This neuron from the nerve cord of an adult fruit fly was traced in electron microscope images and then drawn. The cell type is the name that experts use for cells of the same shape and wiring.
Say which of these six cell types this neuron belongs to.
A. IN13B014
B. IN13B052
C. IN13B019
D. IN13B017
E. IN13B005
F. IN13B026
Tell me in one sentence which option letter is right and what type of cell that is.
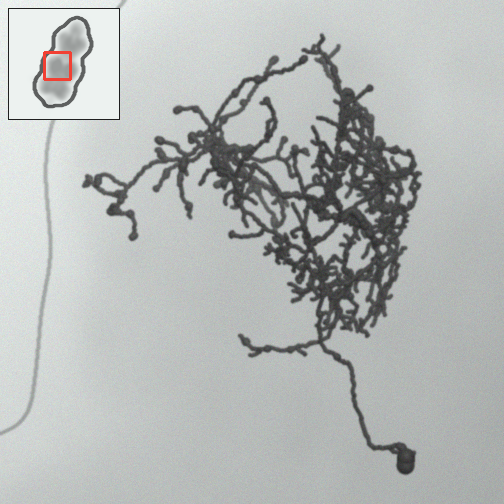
The cell type for the neuron is option D, which is IN13B017.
